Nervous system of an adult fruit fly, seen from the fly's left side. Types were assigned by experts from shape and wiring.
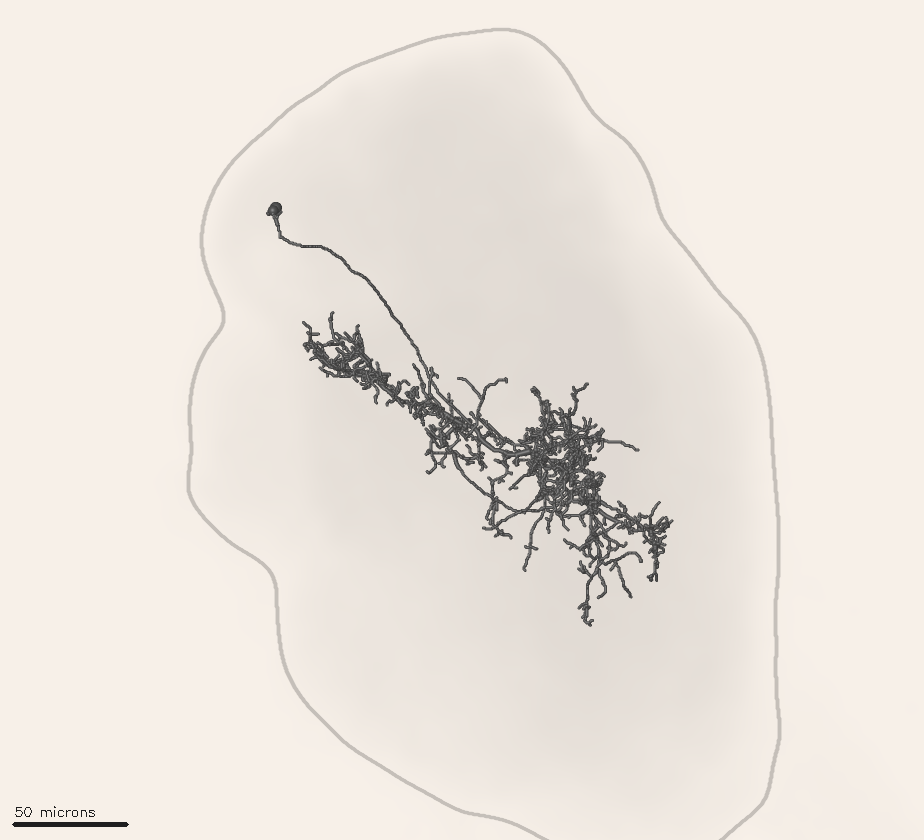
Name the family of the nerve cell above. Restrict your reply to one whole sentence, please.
The nerve cell is categorized as belonging to family hemilineage AOTUv1_ventral.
